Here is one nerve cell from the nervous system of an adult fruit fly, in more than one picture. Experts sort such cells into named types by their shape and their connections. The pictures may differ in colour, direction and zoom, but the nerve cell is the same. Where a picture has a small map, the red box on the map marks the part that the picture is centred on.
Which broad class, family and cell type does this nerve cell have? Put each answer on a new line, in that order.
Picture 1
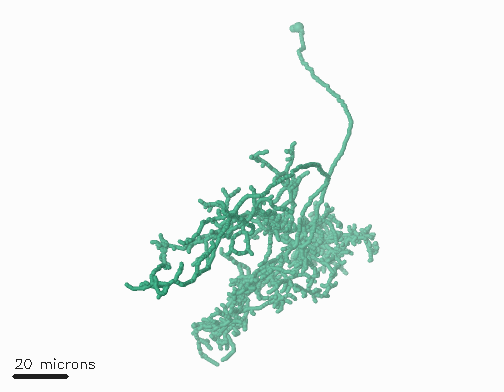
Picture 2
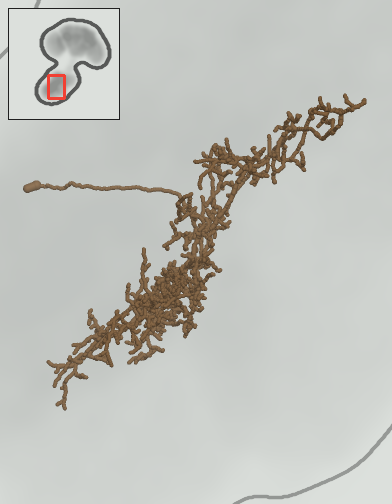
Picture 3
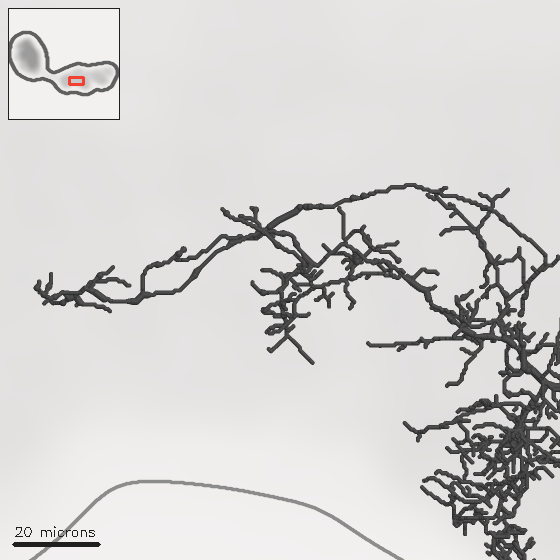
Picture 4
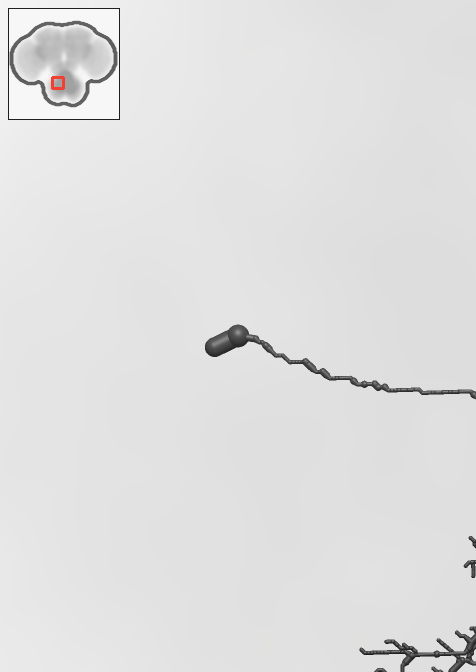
nerve-cord intrinsic neuron
hemilineage 23B
IN23B013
